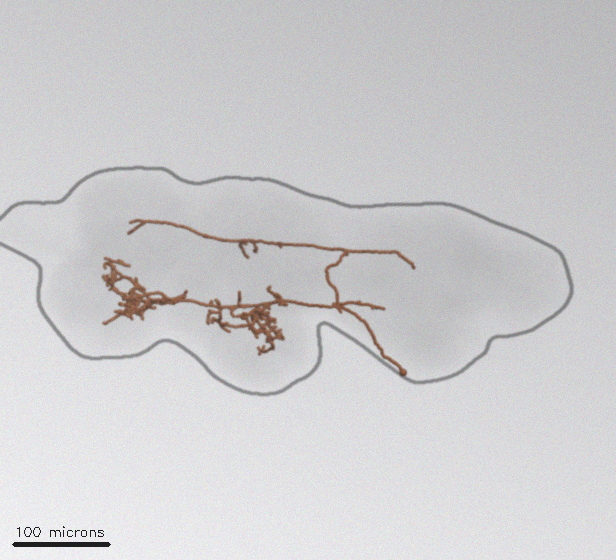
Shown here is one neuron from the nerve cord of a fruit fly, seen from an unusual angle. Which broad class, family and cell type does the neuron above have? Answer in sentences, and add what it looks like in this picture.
It is a nerve-cord intrinsic neuron. The family is hemilineage 08B. The cell type is IN08B055. From left to right in the picture it spans about 350 microns. As drawn here it is wider than it is tall.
